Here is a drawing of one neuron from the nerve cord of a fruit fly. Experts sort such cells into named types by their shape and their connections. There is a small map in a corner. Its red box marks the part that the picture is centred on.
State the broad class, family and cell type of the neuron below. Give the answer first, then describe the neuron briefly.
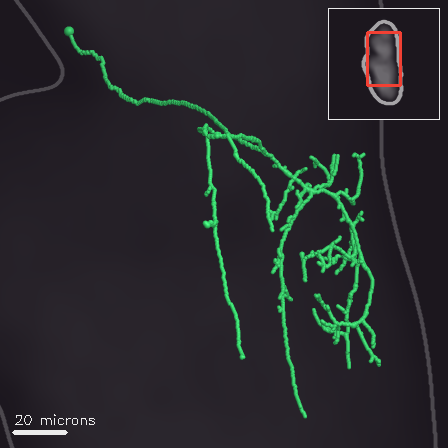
It is a nerve-cord intrinsic neuron. Its family is hemilineage 07B. The cell type is IN07B099. By the scale bar it is about 150 microns tall in this view. Dozens of branch ends can be seen.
